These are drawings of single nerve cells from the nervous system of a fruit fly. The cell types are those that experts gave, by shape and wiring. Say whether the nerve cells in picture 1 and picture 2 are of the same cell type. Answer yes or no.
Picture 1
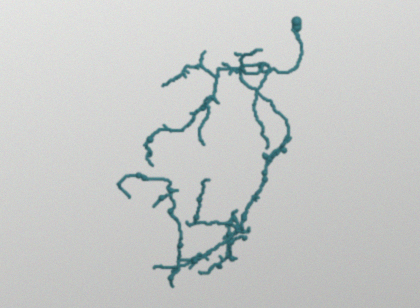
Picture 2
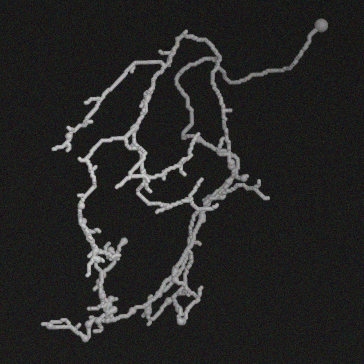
yes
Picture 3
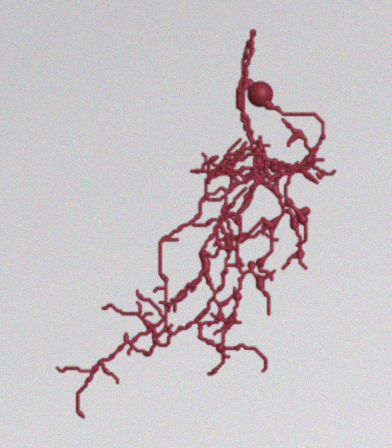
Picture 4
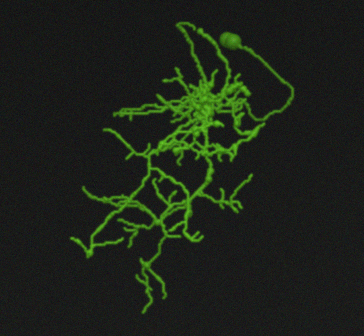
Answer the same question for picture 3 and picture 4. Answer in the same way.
yes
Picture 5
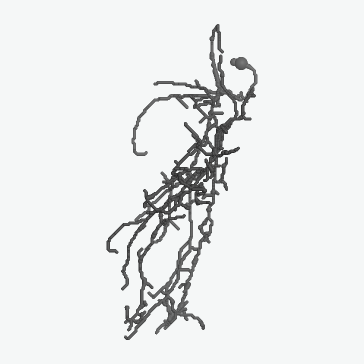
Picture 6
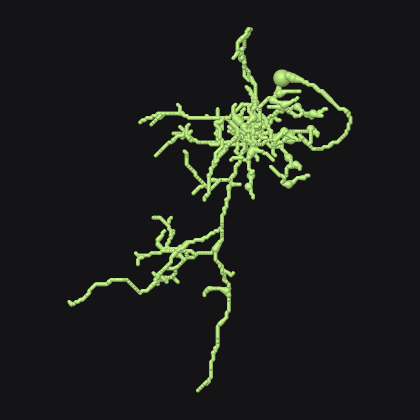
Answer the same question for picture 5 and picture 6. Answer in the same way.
no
